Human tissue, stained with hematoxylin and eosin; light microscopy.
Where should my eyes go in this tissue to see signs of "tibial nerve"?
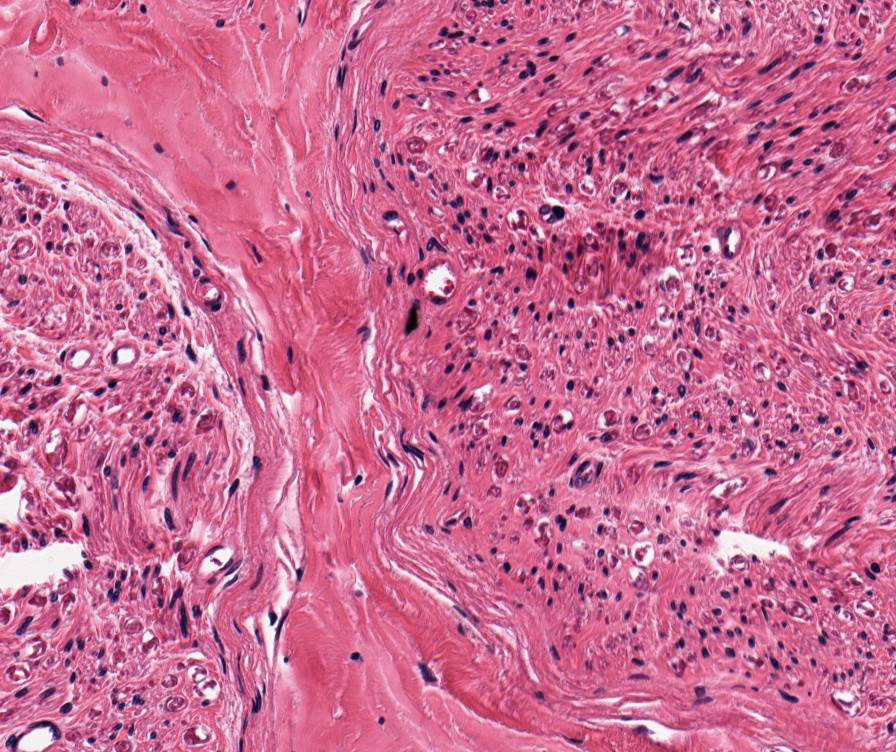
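A band of dense pink collagen runs top to bottom through the centre, separating a smaller cellular compartment at the left from a larger one filling the right.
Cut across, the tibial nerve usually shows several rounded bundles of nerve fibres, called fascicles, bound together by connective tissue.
Those two compartments go with that. In both, the many small round profiles are each a pale ring around a pink central dot, cut in cross-section.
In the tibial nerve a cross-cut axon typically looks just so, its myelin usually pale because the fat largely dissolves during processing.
Among them lie small dark nuclei, many elongated or wavy.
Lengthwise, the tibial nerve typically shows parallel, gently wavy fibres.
That matches the wavy streams of fibres curving along the collagen band at the lower edge of the right compartment.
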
